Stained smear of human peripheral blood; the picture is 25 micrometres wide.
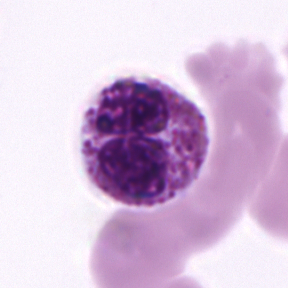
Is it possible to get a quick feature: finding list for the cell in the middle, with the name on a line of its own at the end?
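Outline: round, smooth
Granules: coarse, round, packing the cytoplasm
Granule colour: reddish-purple
Vacuoles: none seen
Name: eosinophil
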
